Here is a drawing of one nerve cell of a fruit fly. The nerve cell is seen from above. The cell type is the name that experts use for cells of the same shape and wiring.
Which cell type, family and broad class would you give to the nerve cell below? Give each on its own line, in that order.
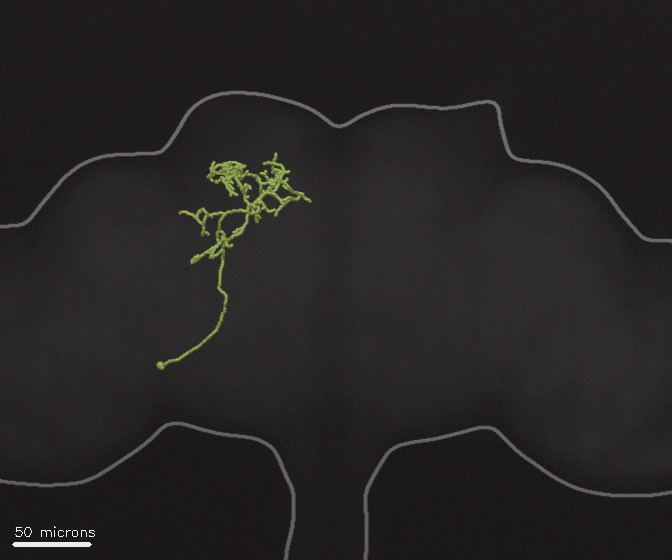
MBON15
hemilineage DL1_dorsal
central-brain intrinsic neuron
